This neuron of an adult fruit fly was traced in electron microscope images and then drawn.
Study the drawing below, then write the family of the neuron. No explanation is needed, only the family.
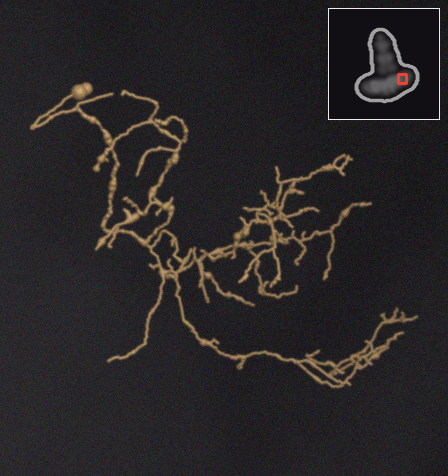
LpMe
